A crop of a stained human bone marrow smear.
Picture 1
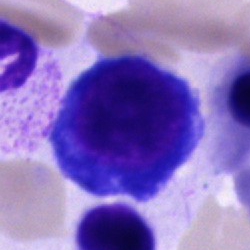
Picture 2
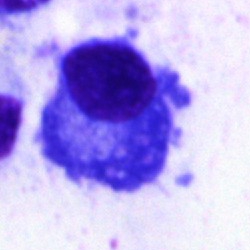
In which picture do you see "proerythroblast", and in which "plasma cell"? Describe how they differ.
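Picture 1 shows a proerythroblast; picture 2 shows a plasma cell. In the proerythroblast the chromatin is dark purple and finely textured, without coarse clumps, whereas in the plasma cell it is dense and stains dark purple. The nucleus of the plasma cell sits off-centre, toward the top of the cell.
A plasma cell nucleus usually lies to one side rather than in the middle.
Both cells have deep blue cytoplasm.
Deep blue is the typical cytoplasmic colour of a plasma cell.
The plasma cell's cytoplasm is abundant and holds many small pale rounded spots, while the proerythroblast's cytoplasm shows neither granules nor vacuoles. The outlines also differ: the proerythroblast is roughly round with a slightly uneven, bumpy edge, and the plasma cell is irregular, with small blunt bulges along its right edge.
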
